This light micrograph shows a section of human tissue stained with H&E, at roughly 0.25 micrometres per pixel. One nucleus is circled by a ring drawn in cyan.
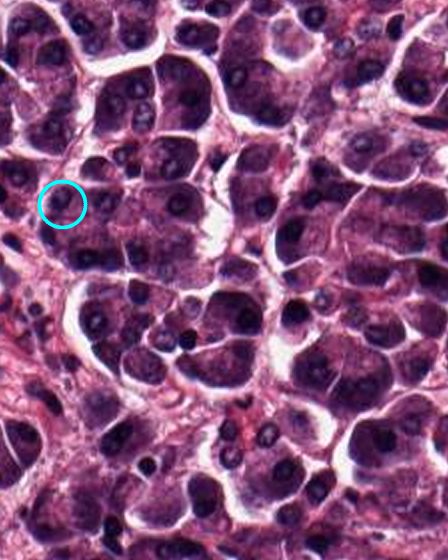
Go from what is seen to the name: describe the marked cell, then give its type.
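The nucleus is round and darkly stained, with a smooth edge. The cell lies within a tightly packed cluster of cells, separated from neighbouring clusters by pale, clear clefts. This is a pancreatic acinar cell.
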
